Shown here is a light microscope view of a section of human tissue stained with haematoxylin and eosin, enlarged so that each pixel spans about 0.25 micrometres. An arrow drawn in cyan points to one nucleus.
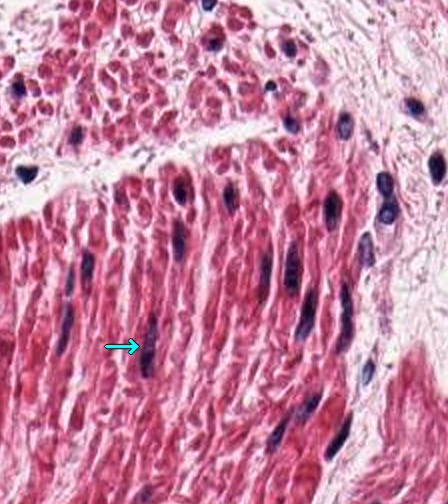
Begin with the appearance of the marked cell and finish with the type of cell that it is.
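The nucleus is long and narrow, tapering toward its ends, with its long axis running roughly up and down. The nucleus is stained dark purple fairly evenly along its length. The cytoplasm around the nucleus is pink and finely streaked lengthwise, with no sharp outline separating it from neighbouring cells. The cell lies within a band of parallel, elongated pink cells that all run in the same direction as its nucleus. Type of cell: smooth muscle cell.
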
